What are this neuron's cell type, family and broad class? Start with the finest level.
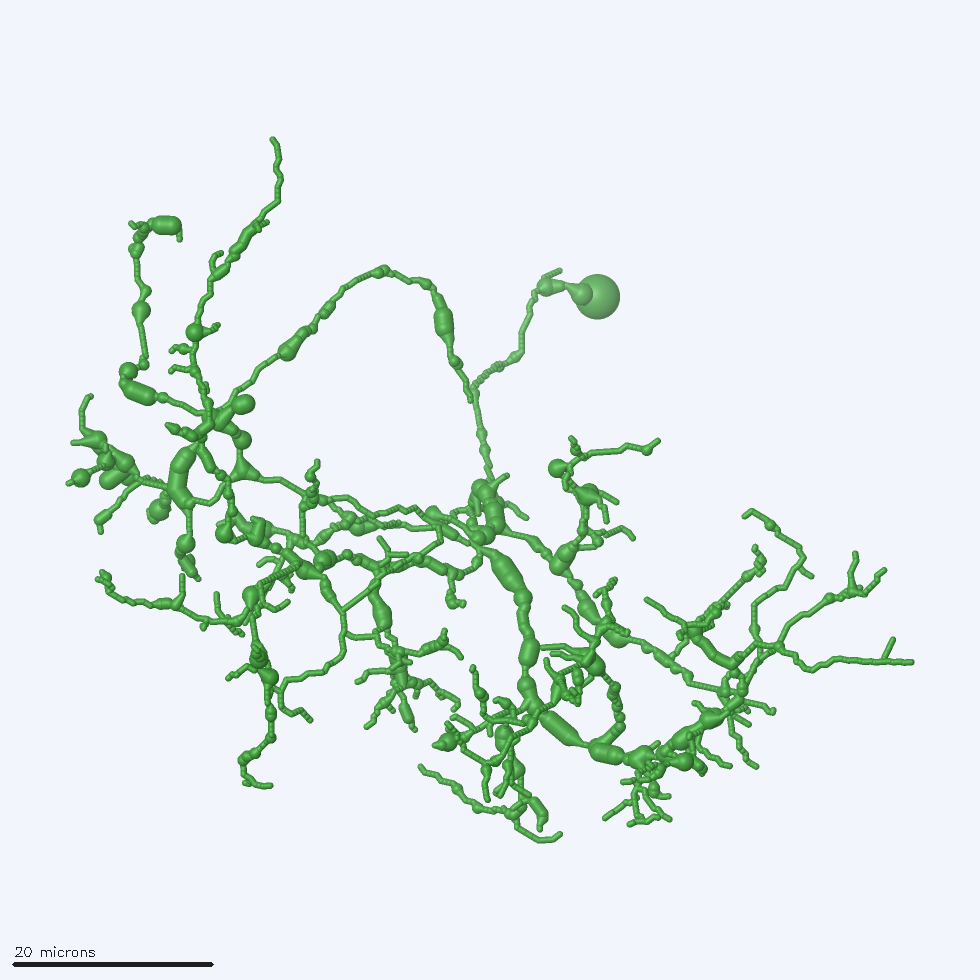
IN20A.22A035; hemilineage 20A.22A; nerve-cord intrinsic neuron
